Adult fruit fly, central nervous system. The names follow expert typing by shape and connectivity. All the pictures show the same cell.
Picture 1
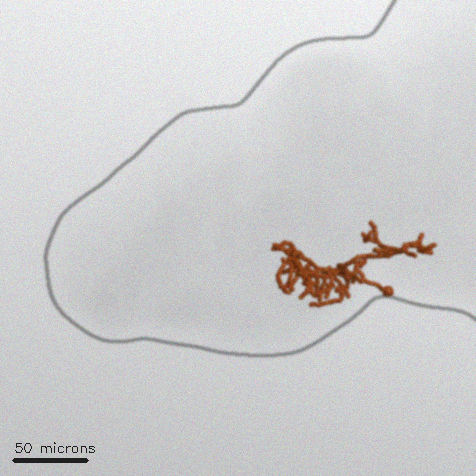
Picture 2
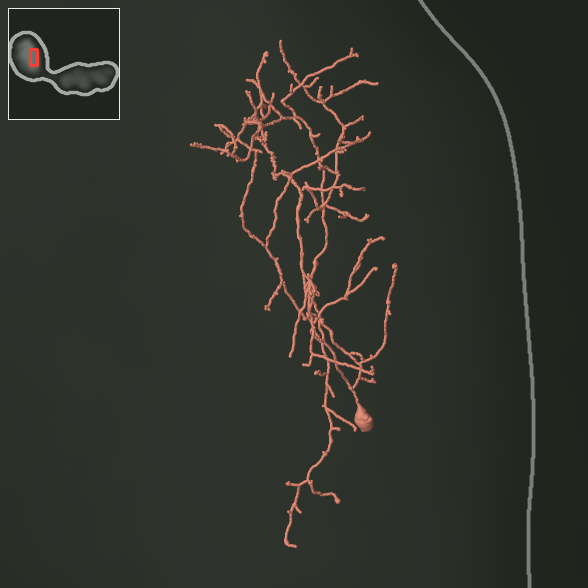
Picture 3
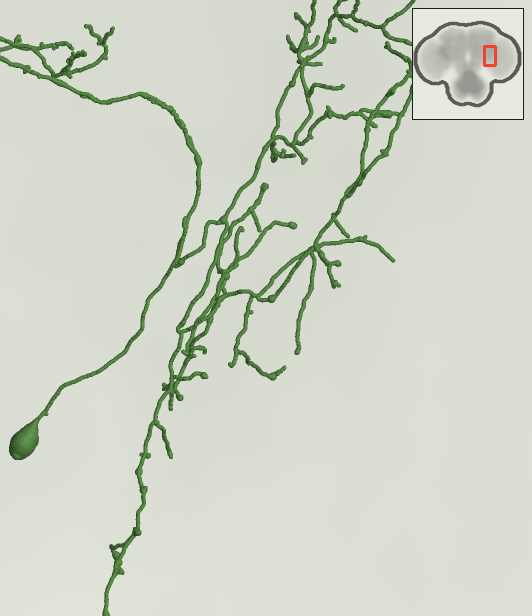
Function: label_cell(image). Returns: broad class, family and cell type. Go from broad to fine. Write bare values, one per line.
visual centrifugal neuron
LT
LT70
